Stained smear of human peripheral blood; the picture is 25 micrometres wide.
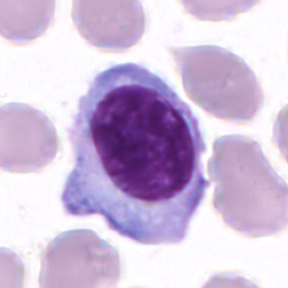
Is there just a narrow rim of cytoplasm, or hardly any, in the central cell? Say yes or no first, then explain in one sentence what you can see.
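No. The cytoplasm is plentiful, forming a wide rim that is broadest below and to the left of the nucleus.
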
